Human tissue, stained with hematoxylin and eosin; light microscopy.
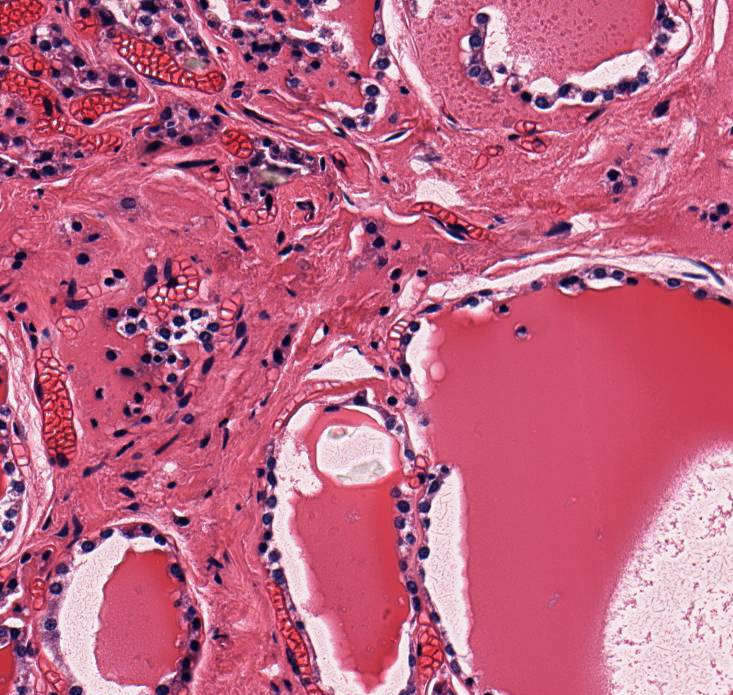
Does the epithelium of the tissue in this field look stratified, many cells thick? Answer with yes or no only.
No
